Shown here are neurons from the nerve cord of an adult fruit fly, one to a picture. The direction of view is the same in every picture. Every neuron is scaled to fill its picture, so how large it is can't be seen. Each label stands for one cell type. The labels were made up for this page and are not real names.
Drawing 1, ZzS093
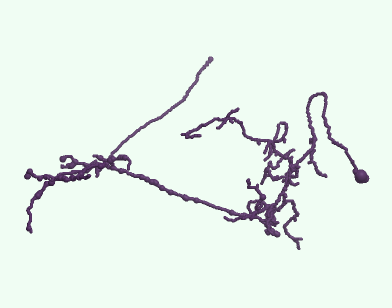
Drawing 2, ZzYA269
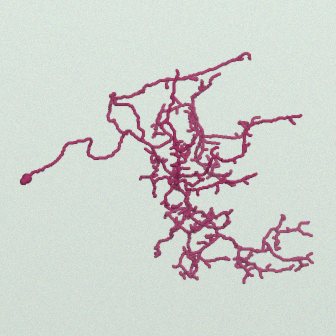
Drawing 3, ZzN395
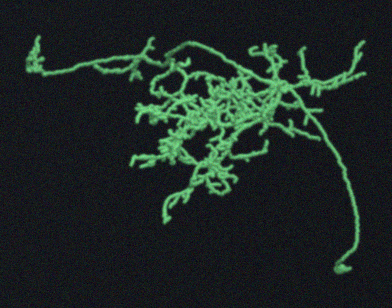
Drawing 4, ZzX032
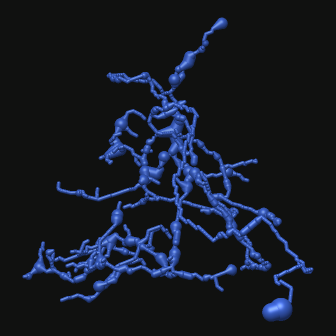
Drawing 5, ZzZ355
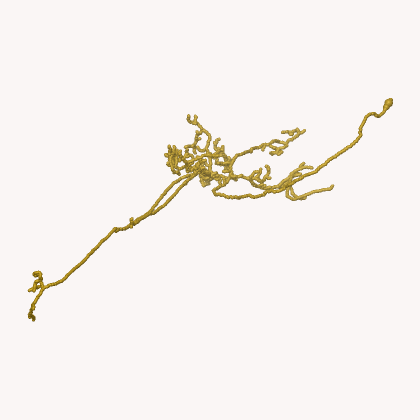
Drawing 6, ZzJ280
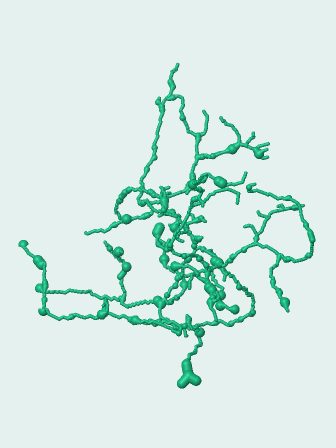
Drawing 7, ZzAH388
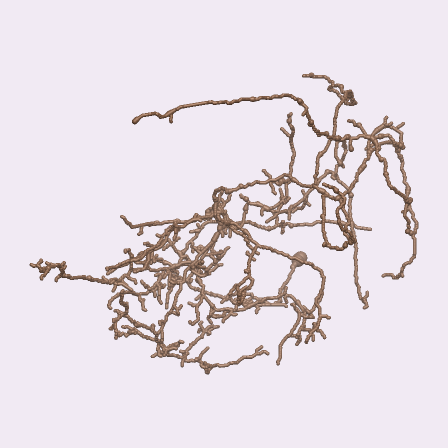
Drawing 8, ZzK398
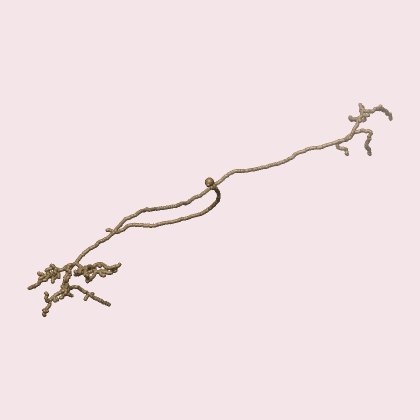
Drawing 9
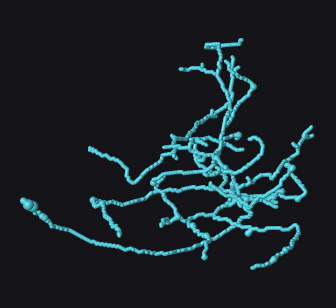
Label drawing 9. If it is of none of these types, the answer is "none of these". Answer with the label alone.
ZzJ280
